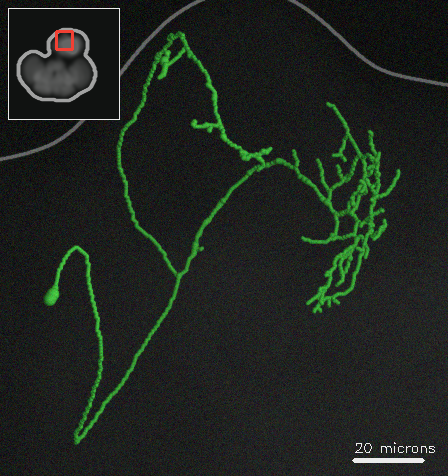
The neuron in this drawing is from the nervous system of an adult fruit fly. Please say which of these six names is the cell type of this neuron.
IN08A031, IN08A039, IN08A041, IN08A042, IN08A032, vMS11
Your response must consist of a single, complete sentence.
To the cell type IN08A041 belongs this neuron.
